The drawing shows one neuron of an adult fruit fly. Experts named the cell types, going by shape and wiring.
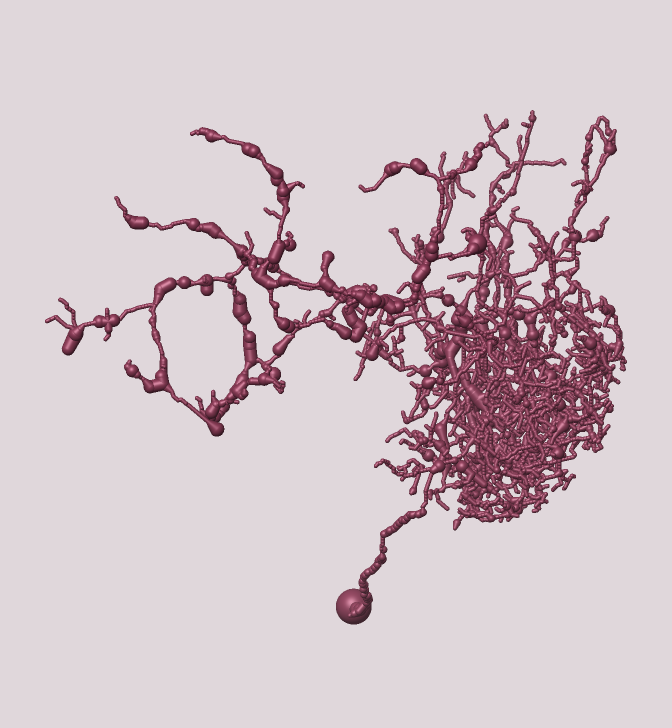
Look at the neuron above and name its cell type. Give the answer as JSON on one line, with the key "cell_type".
{"cell_type": "PVLP072"}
